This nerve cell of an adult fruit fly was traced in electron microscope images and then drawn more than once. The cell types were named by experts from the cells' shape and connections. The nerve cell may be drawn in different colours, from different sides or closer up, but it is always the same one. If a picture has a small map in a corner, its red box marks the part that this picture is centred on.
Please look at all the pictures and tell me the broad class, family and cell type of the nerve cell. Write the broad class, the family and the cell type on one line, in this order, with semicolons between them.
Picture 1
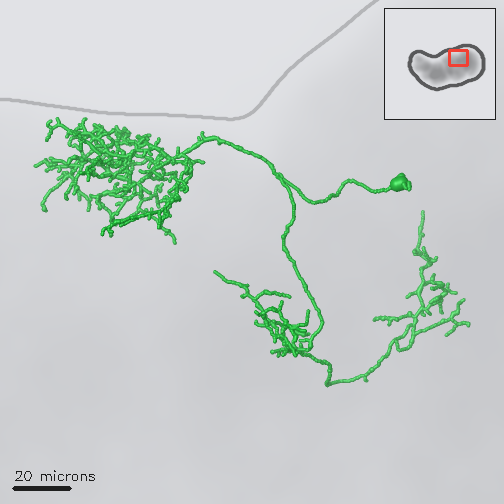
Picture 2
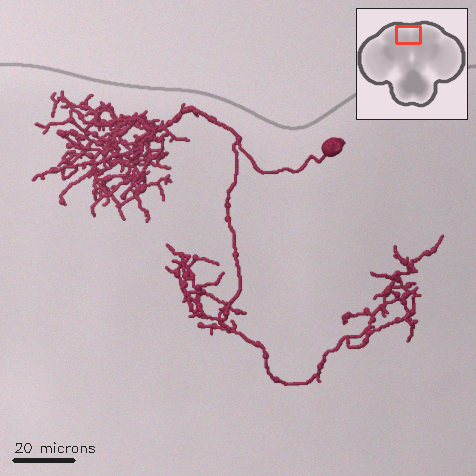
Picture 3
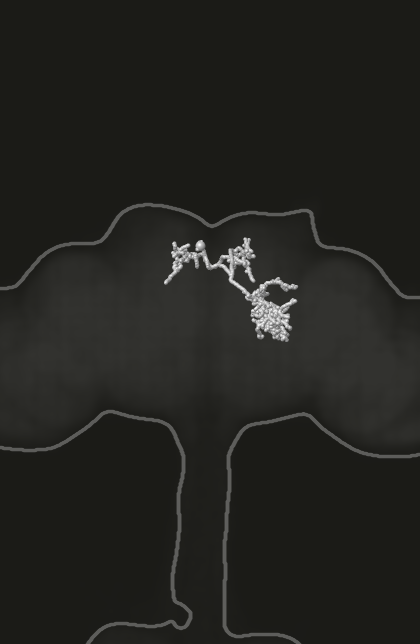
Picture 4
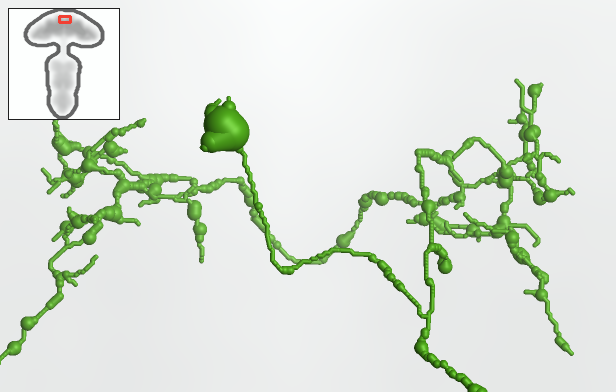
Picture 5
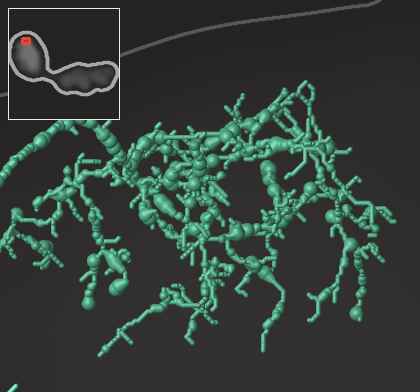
central-brain intrinsic neuron; hemilineage SMPad3; SMP128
